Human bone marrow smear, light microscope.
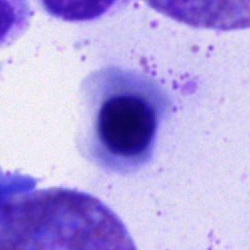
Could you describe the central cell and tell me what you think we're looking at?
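An irregular, somewhat angular outline, rather than a round one, bounds the cell. Within it, the chromatin is dense, very dark purple and nearly uniform. The pale greyish-blue cytoplasm forms a rim that is wider on the upper-left side than on the lower-right side. The cell is an erythroblast.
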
